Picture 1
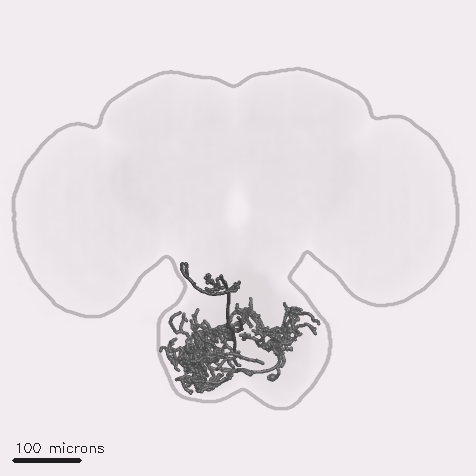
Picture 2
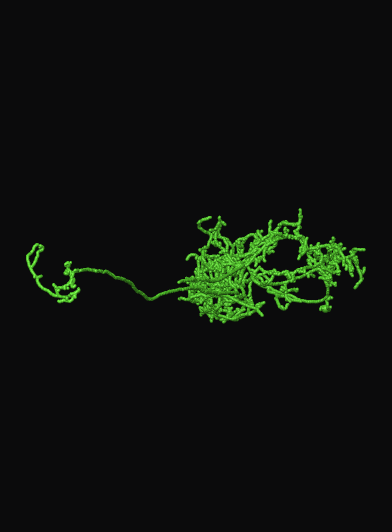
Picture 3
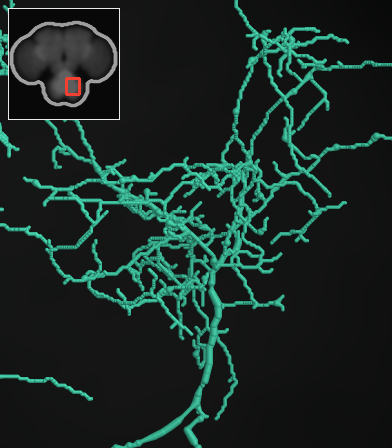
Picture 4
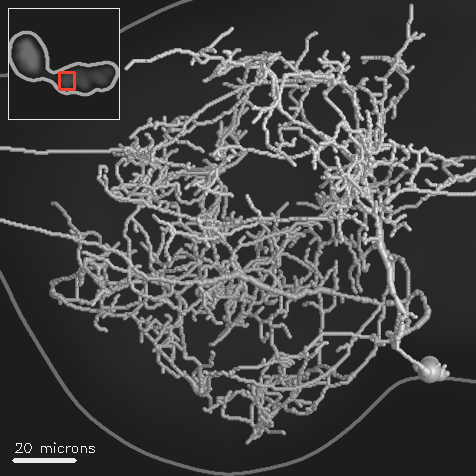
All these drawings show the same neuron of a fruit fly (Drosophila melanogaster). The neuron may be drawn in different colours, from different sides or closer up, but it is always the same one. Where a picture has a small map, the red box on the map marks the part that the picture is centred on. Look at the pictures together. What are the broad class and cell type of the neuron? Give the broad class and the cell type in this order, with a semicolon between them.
ascending neuron; ANXXX008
